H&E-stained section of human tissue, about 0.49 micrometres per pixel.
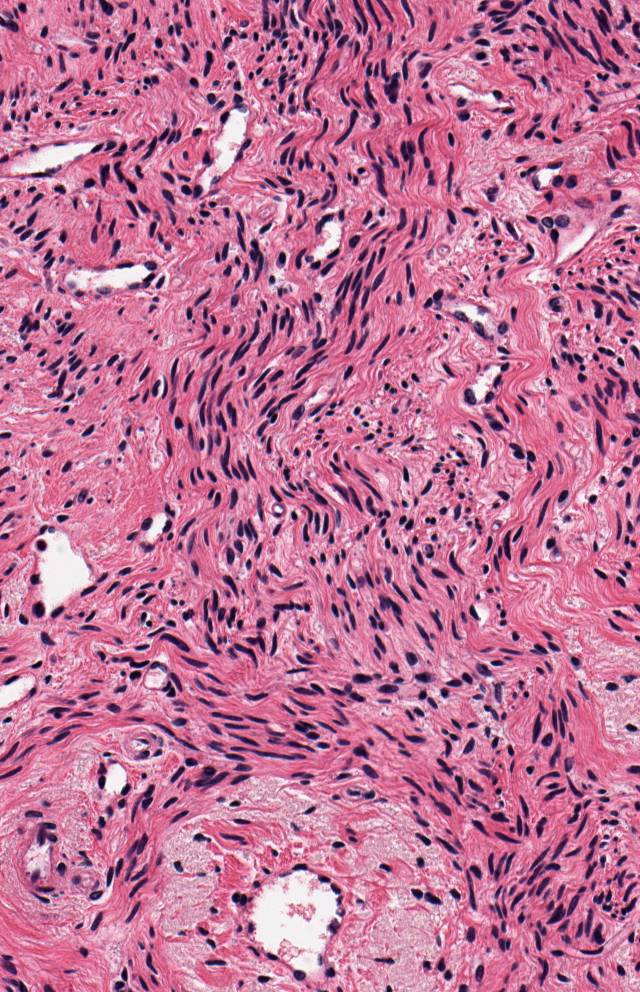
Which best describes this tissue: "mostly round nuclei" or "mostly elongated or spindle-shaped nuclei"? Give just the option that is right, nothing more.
Mostly elongated or spindle-shaped nuclei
